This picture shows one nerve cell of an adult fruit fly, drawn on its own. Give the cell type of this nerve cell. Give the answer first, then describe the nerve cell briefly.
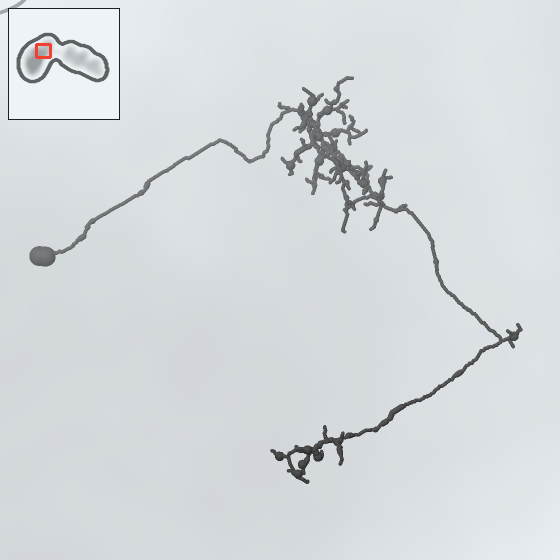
Its cell type is TmY10. This is an optic-lobe intrinsic neuron. Its cell body lies on the left of the picture. The picture shows dozens of branch ends.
